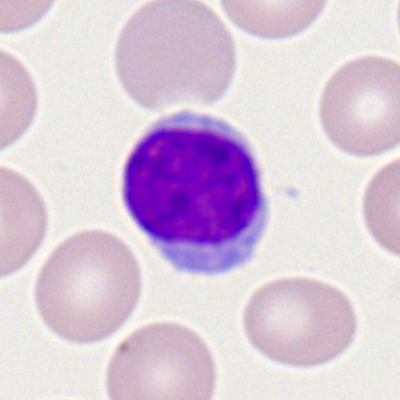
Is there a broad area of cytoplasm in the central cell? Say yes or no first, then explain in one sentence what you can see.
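No. The nucleus fills most of the cell.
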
